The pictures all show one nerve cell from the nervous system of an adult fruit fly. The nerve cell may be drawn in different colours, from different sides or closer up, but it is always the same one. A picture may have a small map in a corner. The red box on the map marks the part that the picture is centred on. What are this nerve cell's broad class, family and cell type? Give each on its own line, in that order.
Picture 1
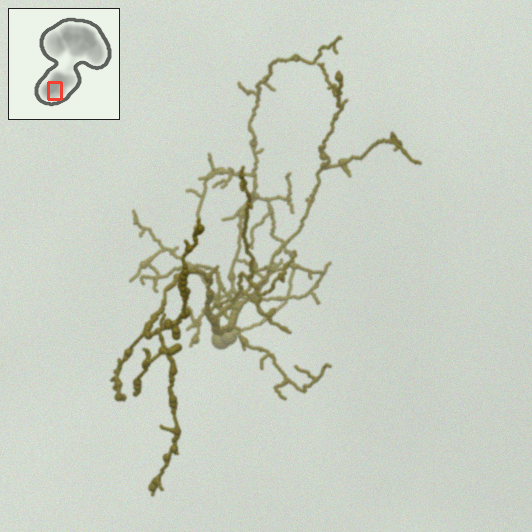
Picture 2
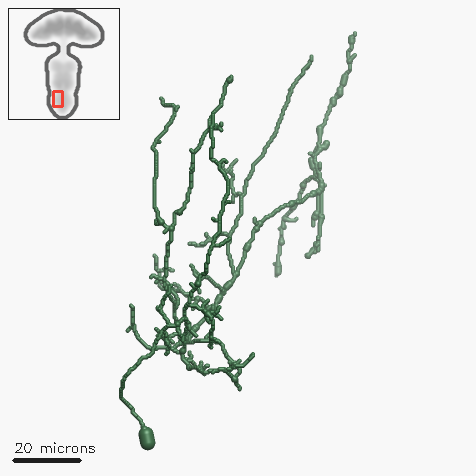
nerve-cord intrinsic neuron
hemilineage 19A
IN19A088_c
